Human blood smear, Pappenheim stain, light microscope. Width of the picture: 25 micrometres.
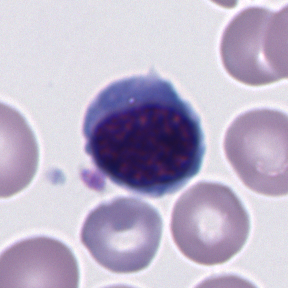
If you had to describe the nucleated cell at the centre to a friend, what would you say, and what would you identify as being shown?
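The nucleus is round to oval, measures about 9 by 8 micrometres, and shows no indentation or lobes. It sits off-centre, towards the lower right of the cell. Around it the cytoplasm forms a moderate rim, widest at the upper left and pale to medium blue in colour. This is a normoblast.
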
